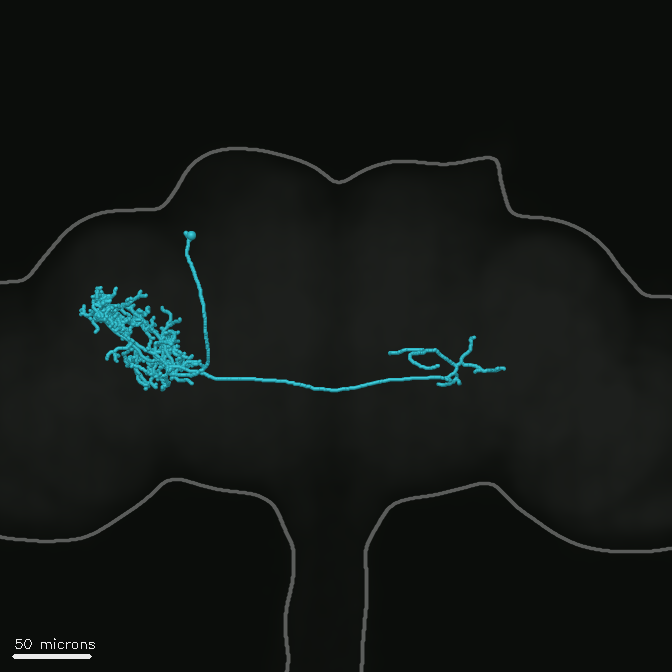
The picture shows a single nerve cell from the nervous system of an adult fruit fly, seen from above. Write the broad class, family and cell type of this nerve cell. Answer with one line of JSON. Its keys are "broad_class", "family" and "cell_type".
{"broad_class": "central-brain intrinsic neuron", "family": "hemilineage VLPa2", "cell_type": "PVLP031"}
